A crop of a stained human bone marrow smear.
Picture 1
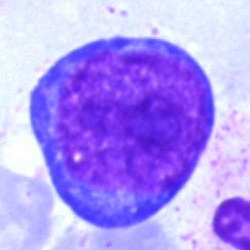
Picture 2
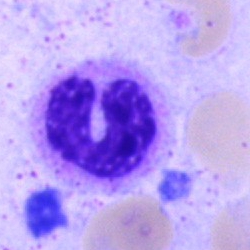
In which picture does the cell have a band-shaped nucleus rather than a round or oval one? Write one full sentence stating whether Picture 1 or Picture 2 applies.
It is the cell in Picture 2 whose nucleus forms a bent band without separate lobes.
